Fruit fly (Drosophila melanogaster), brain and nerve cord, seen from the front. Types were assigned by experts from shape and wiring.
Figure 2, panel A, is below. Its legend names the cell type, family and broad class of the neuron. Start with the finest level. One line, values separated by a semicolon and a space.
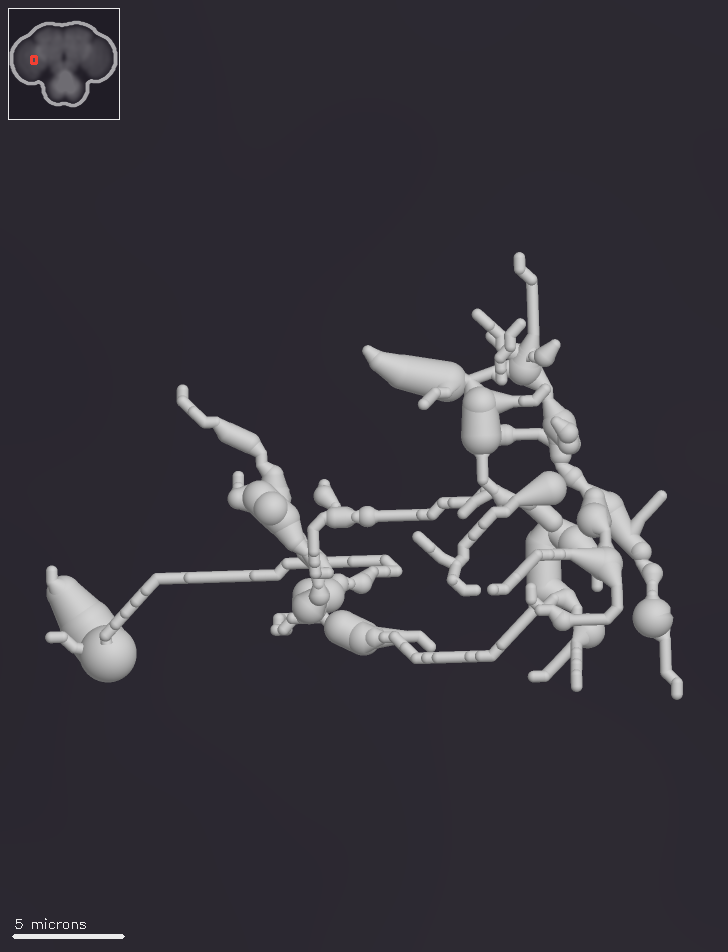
T5a; T; optic-lobe intrinsic neuron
